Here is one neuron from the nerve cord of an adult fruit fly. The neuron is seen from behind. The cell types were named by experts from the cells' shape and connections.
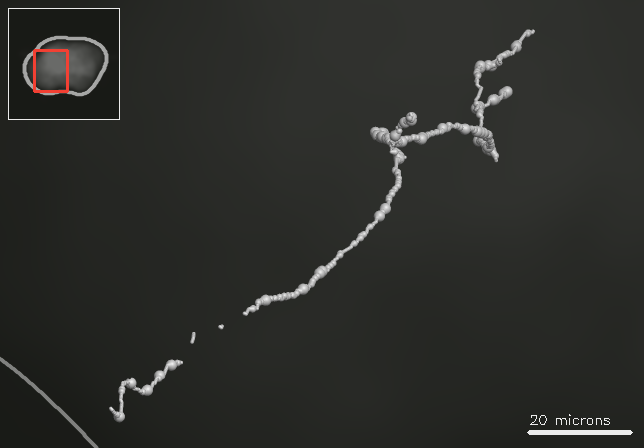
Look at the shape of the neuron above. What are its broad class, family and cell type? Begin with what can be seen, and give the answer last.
The drawing shows no cell body. By the scale bar it is about 85 microns wide in this view. Its broad class is sensory neuron entering the nerve cord. The name of its family is class mechanosensory proprioceptive. Its cell type is SNpp42.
